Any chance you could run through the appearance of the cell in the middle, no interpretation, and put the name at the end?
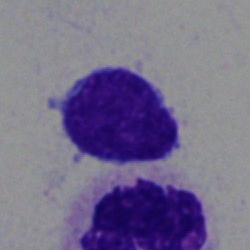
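Start with the outline, which is oval. Around the nucleus you can barely see any cytoplasm. Look at the chromatin: dark purple and coarsely mottled. Now check the surface, where small pale knobs project, clearest on the left side. This is a lymphocyte.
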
